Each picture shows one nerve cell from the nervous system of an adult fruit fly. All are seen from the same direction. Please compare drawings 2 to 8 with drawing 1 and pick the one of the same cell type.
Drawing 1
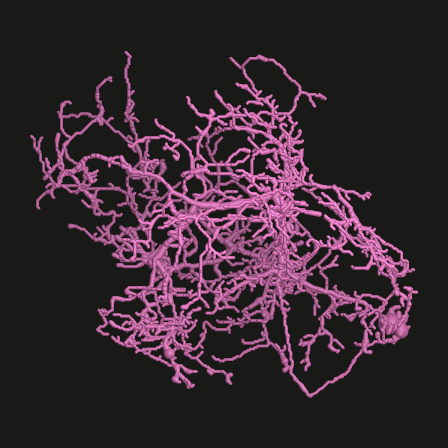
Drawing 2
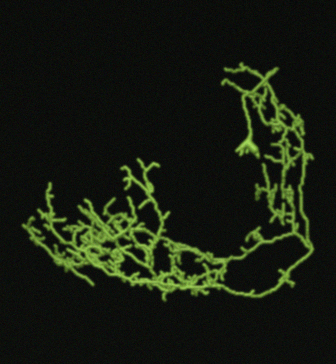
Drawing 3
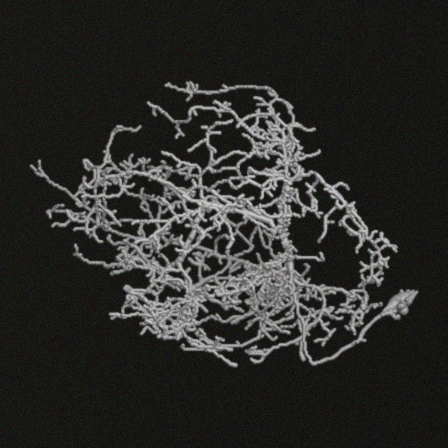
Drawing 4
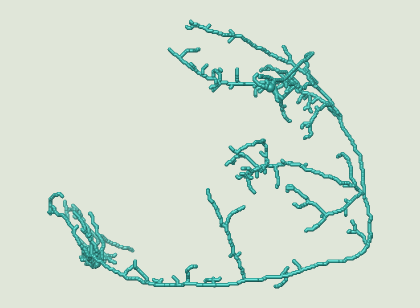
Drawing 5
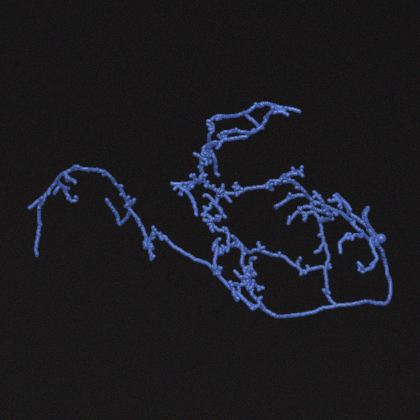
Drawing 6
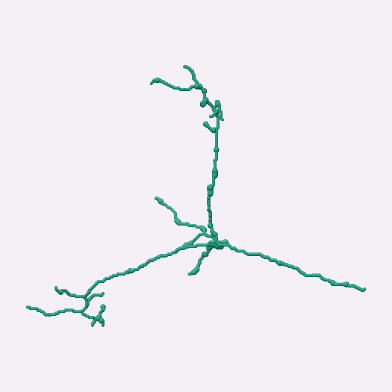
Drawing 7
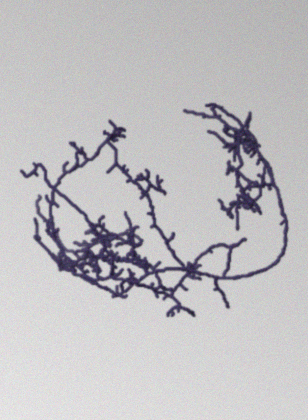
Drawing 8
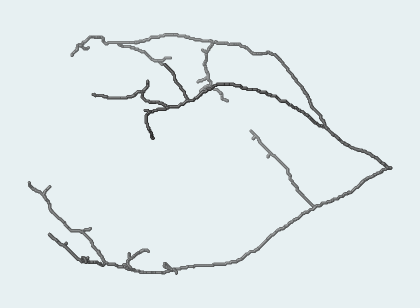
Drawing 3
